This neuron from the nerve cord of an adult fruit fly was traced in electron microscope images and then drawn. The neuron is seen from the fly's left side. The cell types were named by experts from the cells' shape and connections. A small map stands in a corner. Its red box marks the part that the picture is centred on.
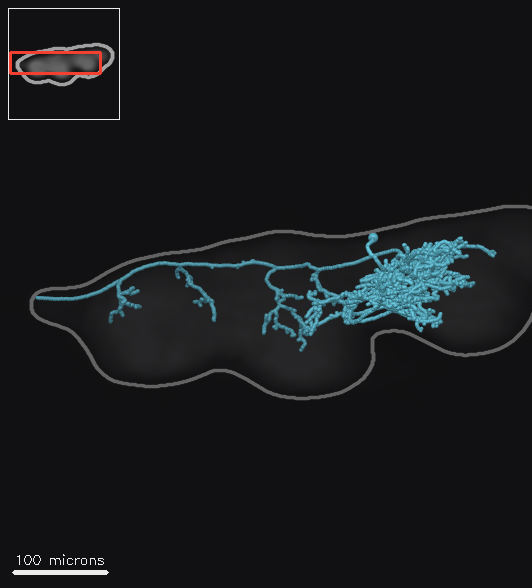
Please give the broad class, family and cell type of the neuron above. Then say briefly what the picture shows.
This is an ascending neuron. The family is hemilineage 18B. It is of cell type AN18B002. By the scale bar it is about 500 microns wide in this view. The picture shows dozens of branch ends.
